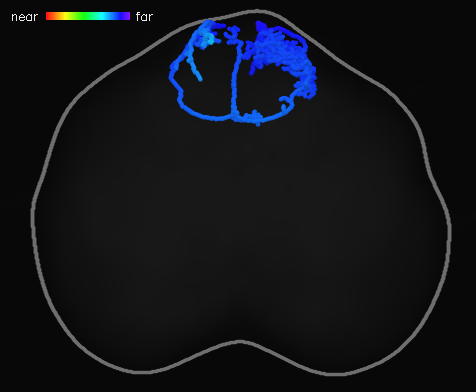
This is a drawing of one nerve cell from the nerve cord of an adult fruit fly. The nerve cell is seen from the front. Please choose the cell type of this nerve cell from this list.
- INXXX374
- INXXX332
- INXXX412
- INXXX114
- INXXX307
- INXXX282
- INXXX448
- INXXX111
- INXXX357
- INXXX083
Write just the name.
INXXX332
